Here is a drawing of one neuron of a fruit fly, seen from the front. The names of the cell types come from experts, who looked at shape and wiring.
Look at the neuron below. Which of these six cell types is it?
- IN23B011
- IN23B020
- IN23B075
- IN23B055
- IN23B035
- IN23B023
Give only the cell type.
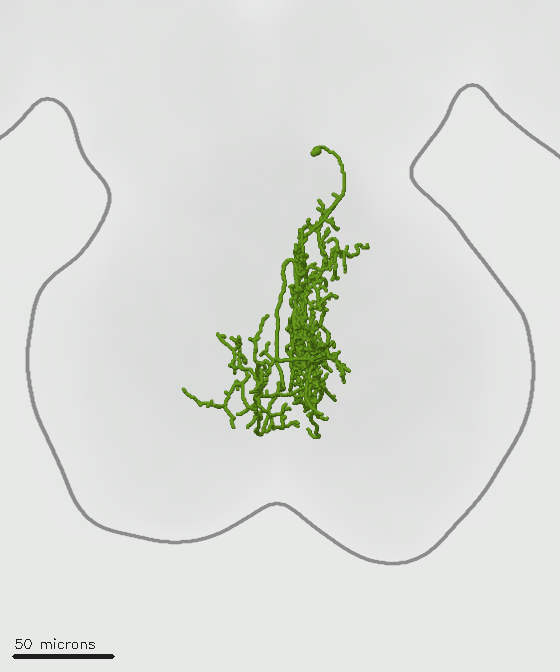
IN23B011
